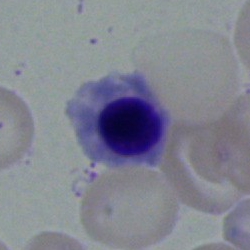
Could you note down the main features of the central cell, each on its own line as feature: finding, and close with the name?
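Nucleus: off-centre, toward the right
Chromatin: very dark purple, densely clumped, little visible texture
Cytoplasm: pale greyish-blue moderate rim, widest on the left
Outline: irregular, with a ragged, frayed edge
Name: erythroblast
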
